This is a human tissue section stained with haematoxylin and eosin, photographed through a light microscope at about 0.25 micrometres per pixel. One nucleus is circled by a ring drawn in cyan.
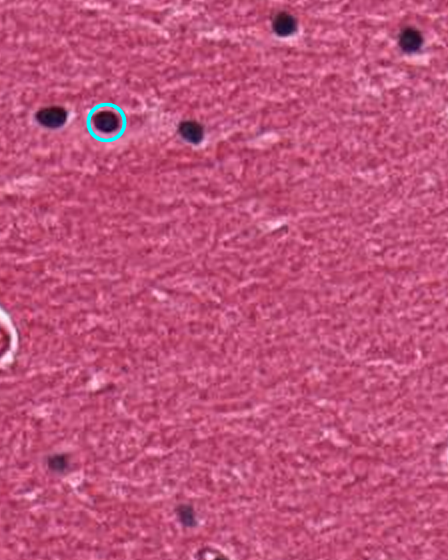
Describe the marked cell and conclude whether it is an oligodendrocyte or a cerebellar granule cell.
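The nucleus is round, with a smooth, sharply defined outline. The nucleus is dark and evenly stained throughout, with no internal detail visible. A thin pale clear rim surrounds the nucleus, and no distinct stained cytoplasm can be made out. It lies in a short row with other round dark nuclei on either side, set in finely fibrillar pink tissue. The marked nucleus belongs to an oligodendrocyte.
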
